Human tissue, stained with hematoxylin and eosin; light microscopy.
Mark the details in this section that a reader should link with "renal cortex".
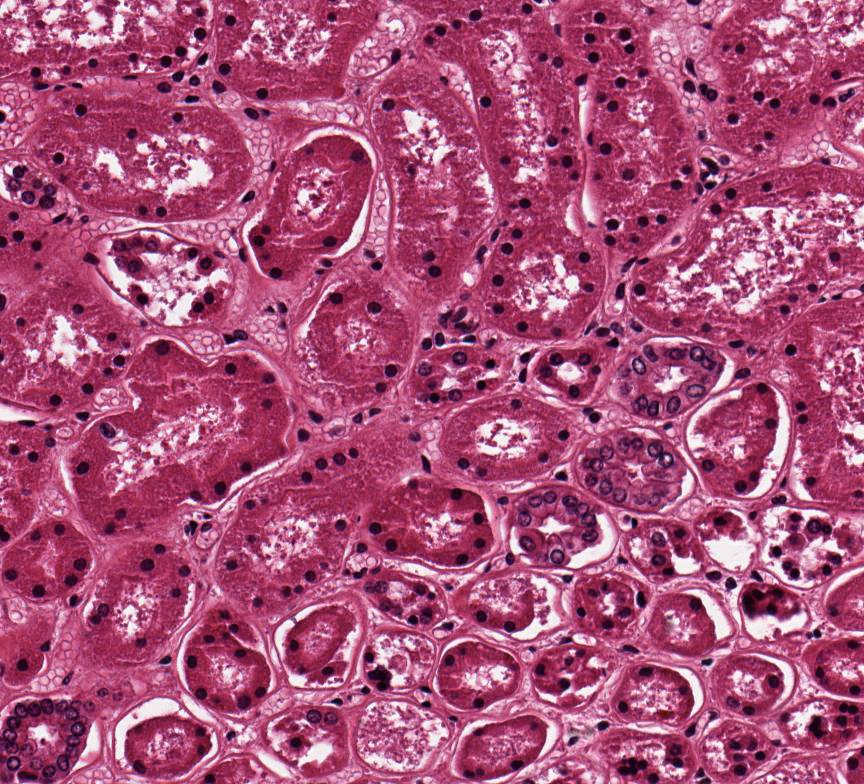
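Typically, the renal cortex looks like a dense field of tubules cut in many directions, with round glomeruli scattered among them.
That packing fits this picture: closely set tubules in round and oval profiles fill the whole field, with smaller profiles crowding the lower right.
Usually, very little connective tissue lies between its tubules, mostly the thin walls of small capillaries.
Most tubules here are lined by tall cells with abundant, deeply eosinophilic, granular cytoplasm. Their round, dark nuclei sit toward the base, and the borders between neighbouring cells are hard to make out. The lumens of these tubules are narrow and irregular, filled with pale, frayed, fluffy material.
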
